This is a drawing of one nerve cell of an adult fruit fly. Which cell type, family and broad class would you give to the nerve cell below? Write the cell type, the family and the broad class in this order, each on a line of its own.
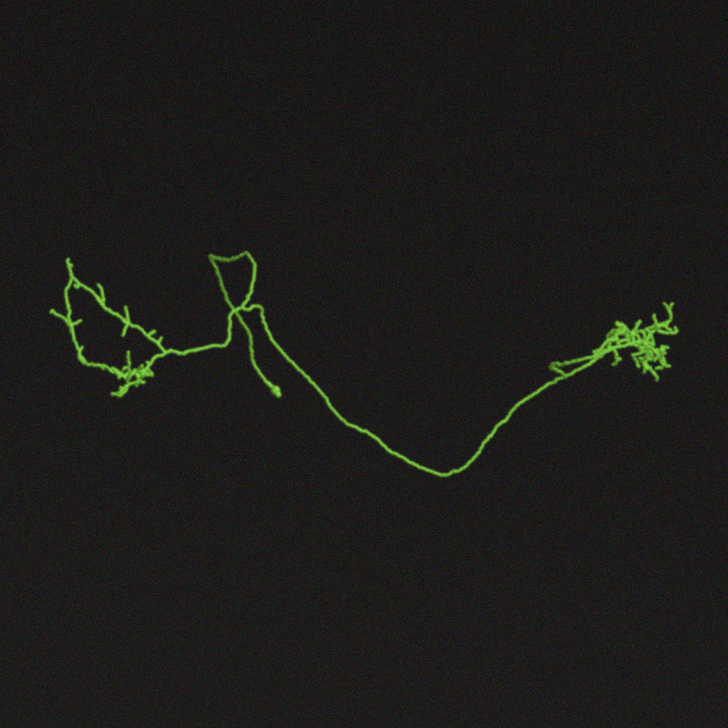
mAL4I
hemilineage CREa1_ventral
central-brain intrinsic neuron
